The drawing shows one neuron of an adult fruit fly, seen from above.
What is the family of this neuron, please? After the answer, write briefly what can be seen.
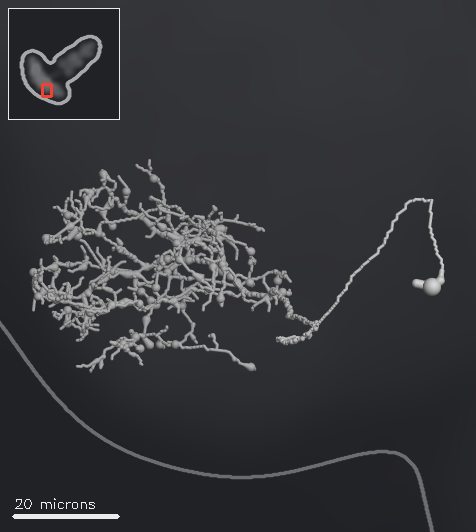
The family is hemilineage VLPl4_anterior. It is a central-brain intrinsic neuron. The cell body can be seen on the right of the picture. From left to right in the picture it spans about 80 microns. The picture shows dozens of branch ends.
